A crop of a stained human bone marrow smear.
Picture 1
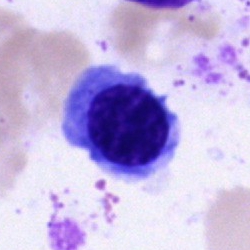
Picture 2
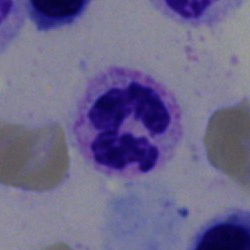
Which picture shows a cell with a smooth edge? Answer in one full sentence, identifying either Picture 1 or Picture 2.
The cell whose outline is smooth is the one in picture 2.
